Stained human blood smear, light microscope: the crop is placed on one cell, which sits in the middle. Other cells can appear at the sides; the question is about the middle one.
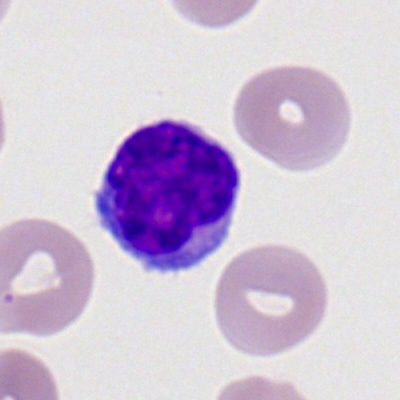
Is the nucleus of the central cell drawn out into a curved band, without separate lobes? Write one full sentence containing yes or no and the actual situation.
No, the shape of the nucleus is one compact round or oval mass.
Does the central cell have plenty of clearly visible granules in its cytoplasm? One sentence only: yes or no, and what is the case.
No, its cytoplasm lacks visible granules entirely.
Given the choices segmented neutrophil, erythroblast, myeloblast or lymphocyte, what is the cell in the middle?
lymphocyte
